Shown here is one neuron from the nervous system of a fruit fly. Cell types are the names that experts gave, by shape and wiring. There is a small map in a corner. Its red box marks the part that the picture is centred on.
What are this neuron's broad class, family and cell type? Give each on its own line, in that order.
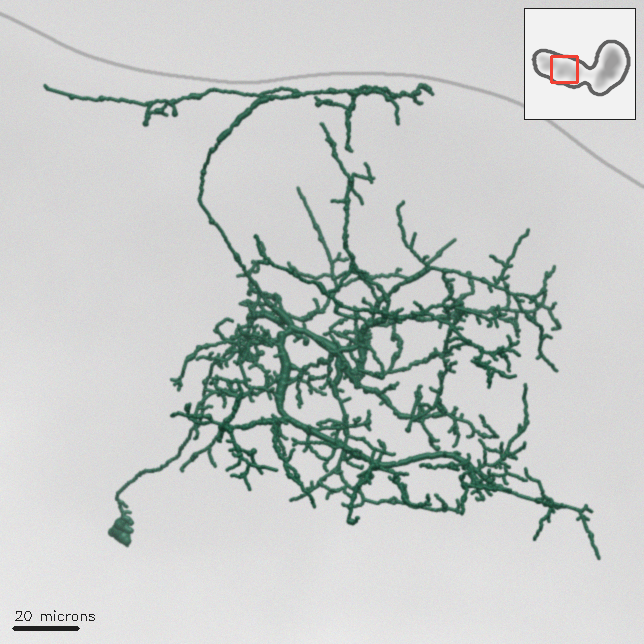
nerve-cord intrinsic neuron
hemilineage 06B
IN06B019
